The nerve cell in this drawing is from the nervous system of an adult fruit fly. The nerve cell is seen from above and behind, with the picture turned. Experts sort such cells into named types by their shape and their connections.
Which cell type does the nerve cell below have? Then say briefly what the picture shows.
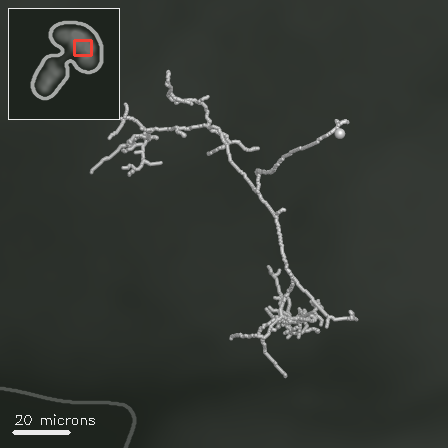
Its cell type is PS150. Its broad class is central-brain intrinsic neuron. It is in the brain and does not reach the nerve cord. From top to bottom in the picture it spans about 110 microns.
